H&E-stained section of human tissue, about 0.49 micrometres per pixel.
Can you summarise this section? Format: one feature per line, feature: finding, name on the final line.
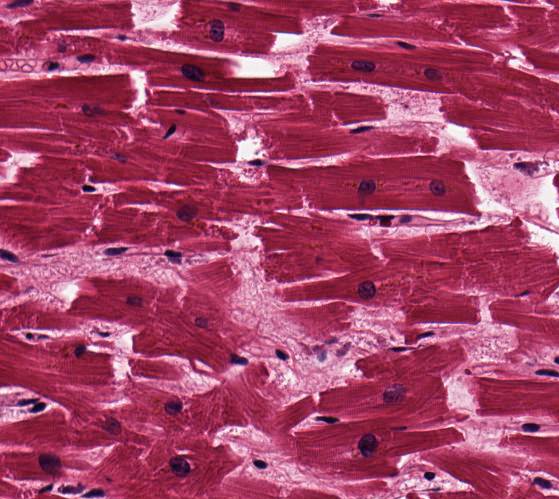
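Fibre direction: mostly horizontal, left to right across the field.
Nucleus in each fibre: a single oval one, sitting centrally.
Cytoplasm: deep pink; look closely for fine cross-striations.
Between the fibres: small, dark, elongated nuclei.
Name: left ventricle of the heart.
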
